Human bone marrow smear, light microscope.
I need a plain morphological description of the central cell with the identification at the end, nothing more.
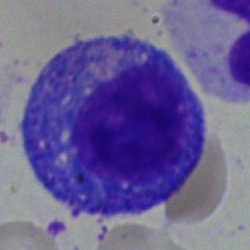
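Its chromatin stains a fairly even dark purple, with no coarse clumps. The cytoplasm is deep blue, with fine purple granules scattered throughout and small clear vacuoles scattered on the left side. This is a promyelocyte.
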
